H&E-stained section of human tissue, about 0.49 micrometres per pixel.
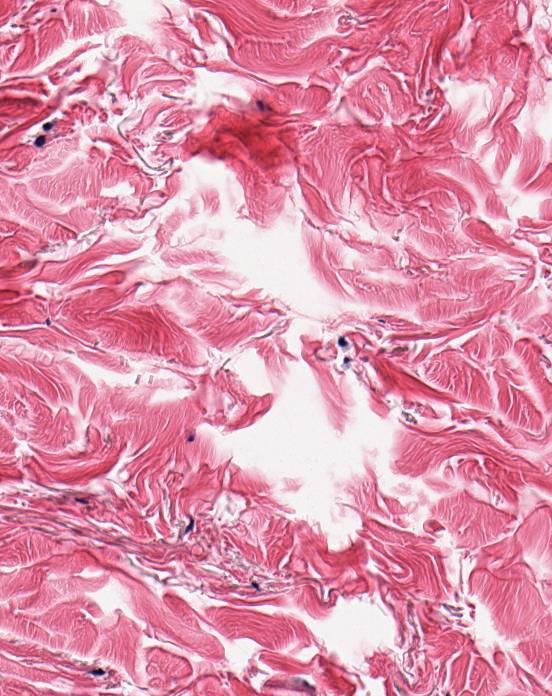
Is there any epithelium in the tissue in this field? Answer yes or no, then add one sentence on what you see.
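No. No epithelium is present anywhere in the field.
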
